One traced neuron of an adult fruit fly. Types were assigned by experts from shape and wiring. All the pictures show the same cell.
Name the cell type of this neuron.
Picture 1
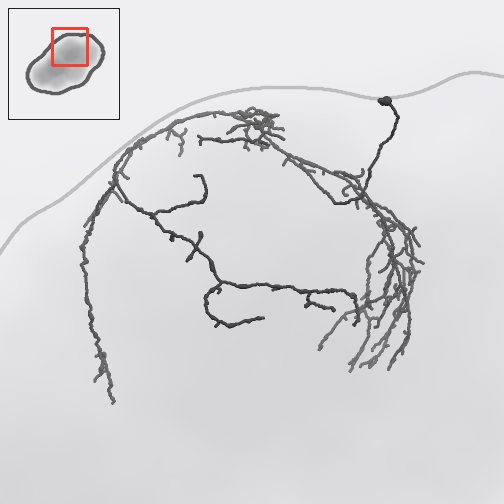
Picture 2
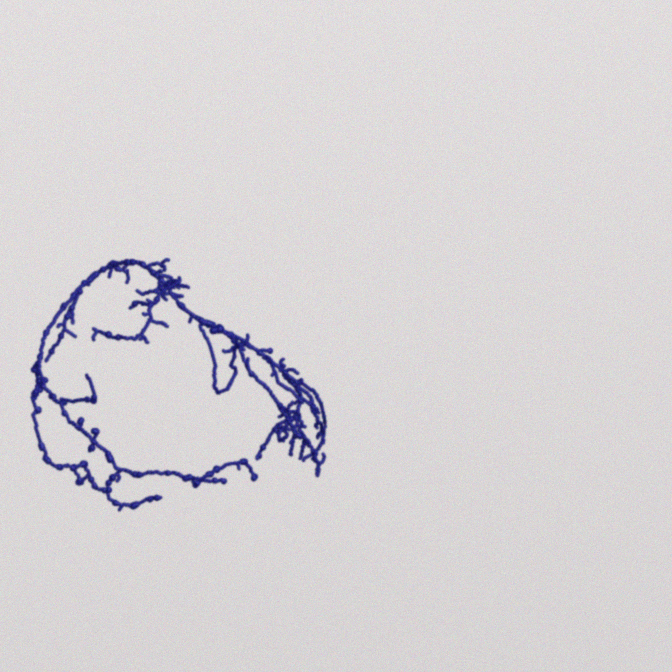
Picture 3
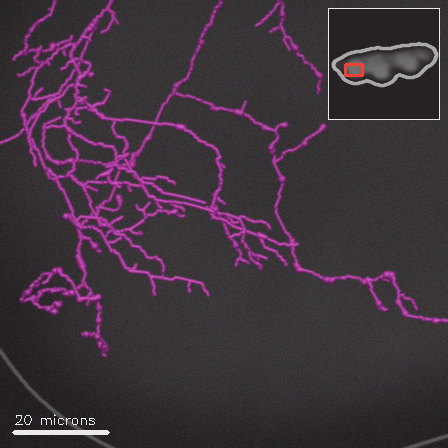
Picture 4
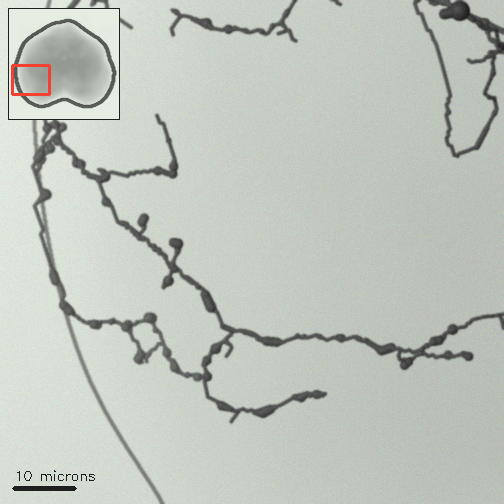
IN08A025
